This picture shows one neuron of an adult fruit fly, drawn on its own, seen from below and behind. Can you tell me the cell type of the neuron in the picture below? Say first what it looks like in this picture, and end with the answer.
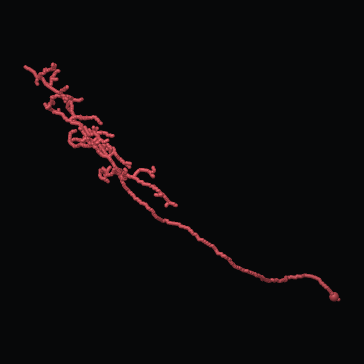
The cell body can be seen at the lower right of the picture. As drawn here it is wider than it is tall. Its broad class is optic-lobe intrinsic neuron. Its cell type is Cm15.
